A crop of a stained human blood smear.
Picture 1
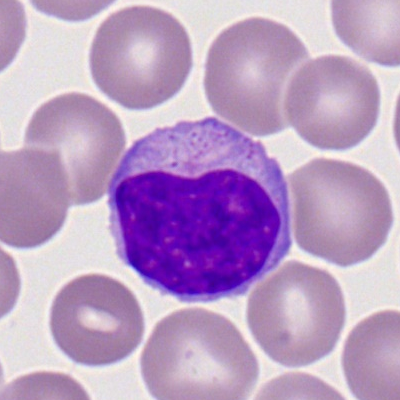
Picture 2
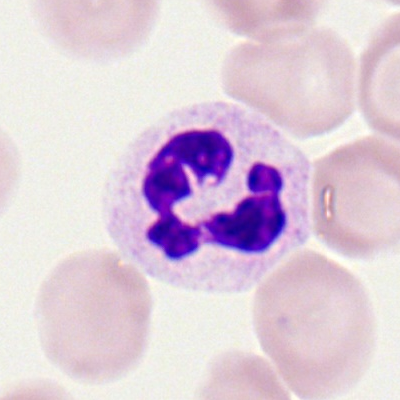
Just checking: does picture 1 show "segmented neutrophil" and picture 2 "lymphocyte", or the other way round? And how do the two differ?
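Of these two, the lymphocyte is in picture 1 and the segmented neutrophil in picture 2. In the lymphocyte, the upper border of the nucleus has a shallow notch near its middle; in the segmented neutrophil, the nucleus is divided into several separate lobes.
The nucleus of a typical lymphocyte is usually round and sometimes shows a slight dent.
The lymphocyte's cytoplasm is pale lilac-blue and shows no vacuoles, while the segmented neutrophil's is abundant and pale pinkish-lilac, with fine, faint lilac granules scattered evenly through it.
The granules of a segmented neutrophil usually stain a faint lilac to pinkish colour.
No nucleoli are visible in the segmented neutrophil's nucleus.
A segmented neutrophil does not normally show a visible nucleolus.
Both cells have dark purple chromatin, coarsely clumped in the lymphocyte and densely clumped in the segmented neutrophil. The lymphocyte's outline is roughly round, and red cells lie close around it on all sides; the segmented neutrophil's outline is round and smooth.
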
